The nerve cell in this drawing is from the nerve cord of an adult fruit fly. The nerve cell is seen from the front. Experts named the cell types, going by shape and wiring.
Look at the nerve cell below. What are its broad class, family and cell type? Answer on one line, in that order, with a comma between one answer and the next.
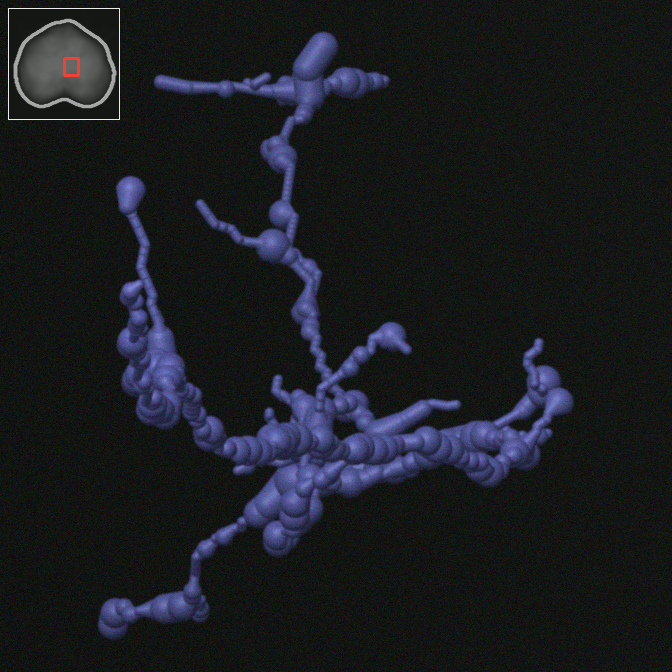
descending neuron, hemilineage MX3, DNg40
